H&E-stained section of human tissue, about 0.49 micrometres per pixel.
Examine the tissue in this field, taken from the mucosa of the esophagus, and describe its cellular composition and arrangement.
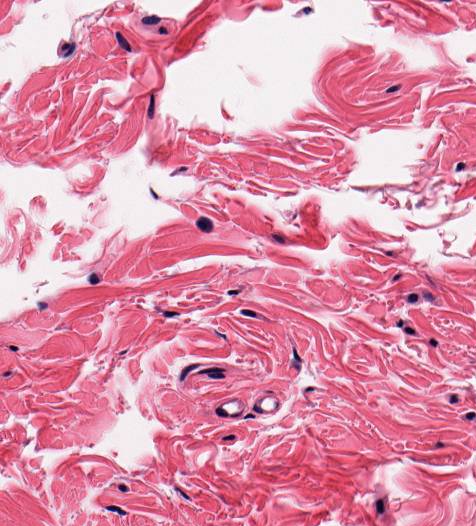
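The field consists entirely of thick, wavy, pink-staining collagen bundles that run in many different directions and interlace with one another. Nuclei are sparse, small and dark, mostly spindle-shaped, and lie singly between the bundles. No epithelium is present anywhere in the field.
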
